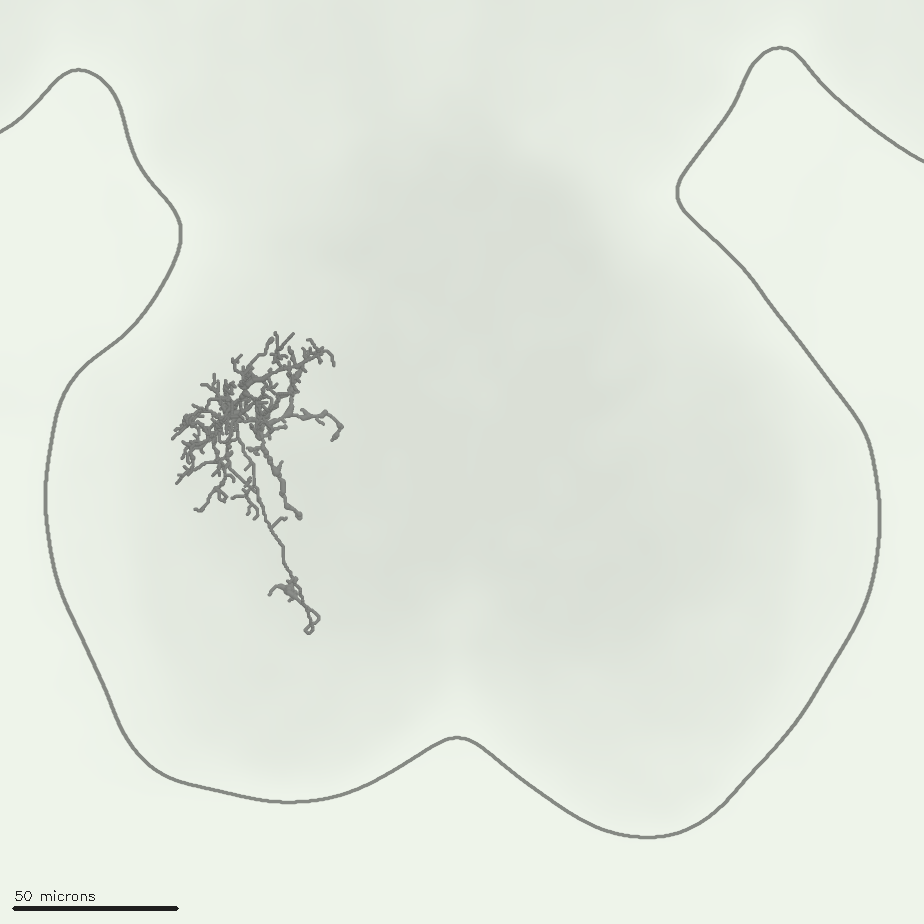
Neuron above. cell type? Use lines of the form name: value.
cell type: IN13A040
